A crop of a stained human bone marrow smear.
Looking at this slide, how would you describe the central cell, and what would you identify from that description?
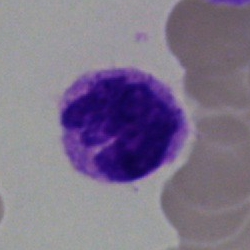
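In outline the cell is round. Most of the cell is filled by the nucleus. A pale streak crosses the lower half of the nucleus. Cytoplasm forms only a thin, pale violet rim around the nucleus. Answer: basophil.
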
